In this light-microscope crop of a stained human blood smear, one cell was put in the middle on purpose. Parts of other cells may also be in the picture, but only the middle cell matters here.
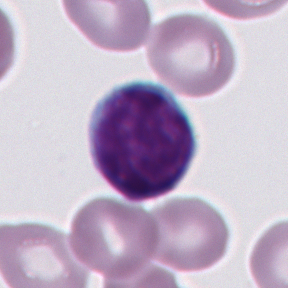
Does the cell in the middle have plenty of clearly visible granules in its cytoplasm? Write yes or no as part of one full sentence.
No, there is no granule to be seen in the cell's cytoplasm.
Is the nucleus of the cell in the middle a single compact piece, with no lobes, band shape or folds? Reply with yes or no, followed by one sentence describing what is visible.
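Yes. The nucleus is round to slightly oval with no indentation.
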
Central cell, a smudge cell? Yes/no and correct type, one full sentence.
No, the cell placed in the centre is a typical lymphocyte and is not a smudge cell.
